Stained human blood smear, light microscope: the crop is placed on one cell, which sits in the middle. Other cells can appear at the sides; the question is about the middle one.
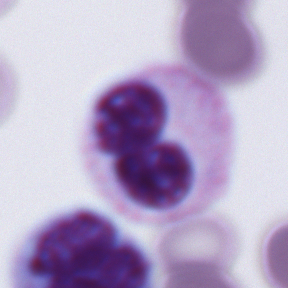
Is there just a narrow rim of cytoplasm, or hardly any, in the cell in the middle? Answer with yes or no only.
No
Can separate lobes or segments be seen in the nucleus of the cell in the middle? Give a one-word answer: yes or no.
Yes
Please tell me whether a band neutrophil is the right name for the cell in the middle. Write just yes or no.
no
